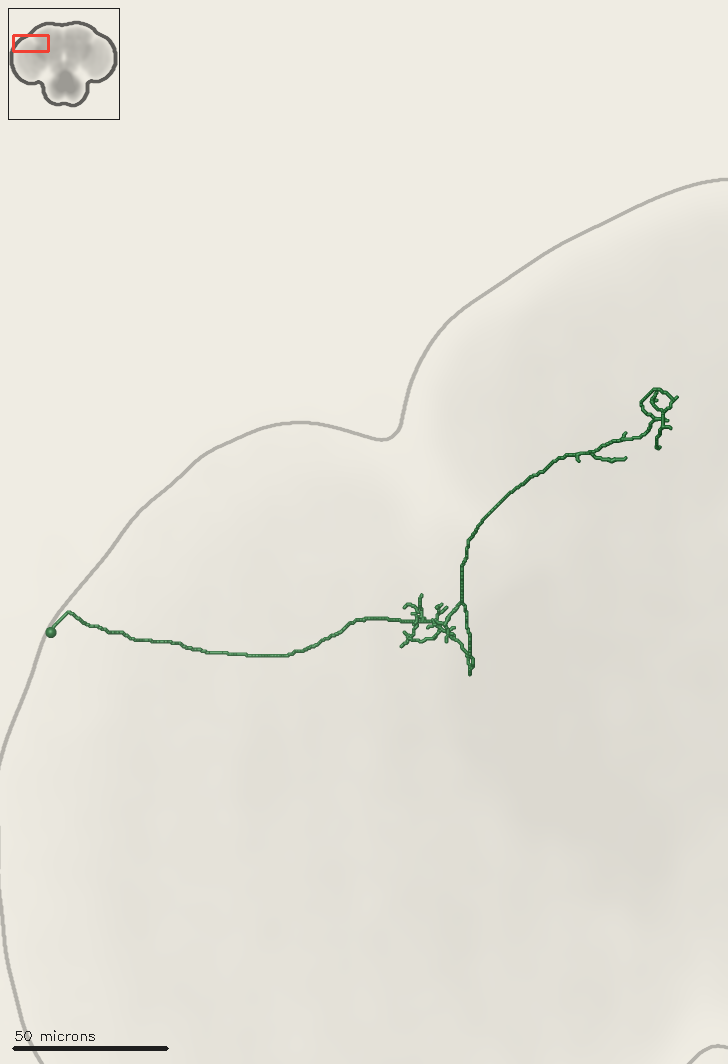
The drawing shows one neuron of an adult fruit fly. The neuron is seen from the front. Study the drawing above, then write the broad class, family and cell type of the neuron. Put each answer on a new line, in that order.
visual projection neuron
hemilineage VPNd2
LC10e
